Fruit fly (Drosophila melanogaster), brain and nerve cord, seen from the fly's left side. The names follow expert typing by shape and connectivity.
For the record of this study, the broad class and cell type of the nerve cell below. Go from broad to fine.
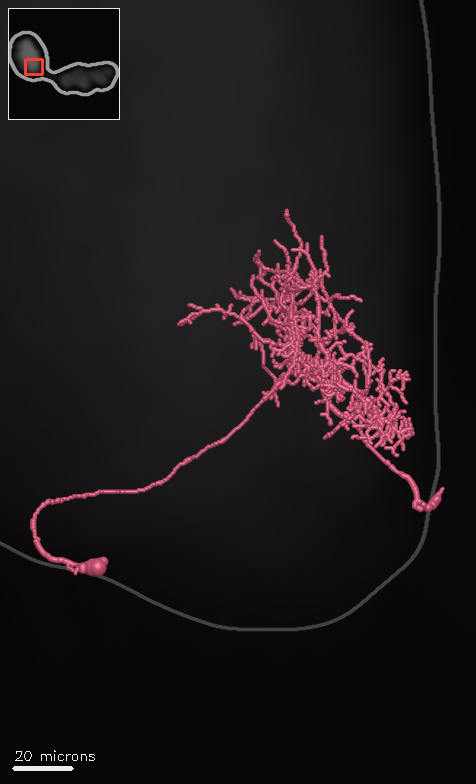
motor neuron of the brain; GNG647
